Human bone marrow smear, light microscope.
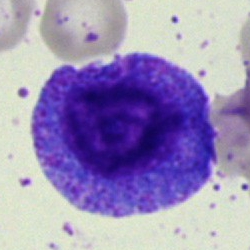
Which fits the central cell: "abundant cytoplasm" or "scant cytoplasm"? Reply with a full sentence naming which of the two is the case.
The nucleus is surrounded by broad cytoplasm.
